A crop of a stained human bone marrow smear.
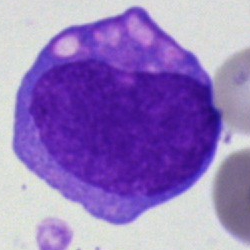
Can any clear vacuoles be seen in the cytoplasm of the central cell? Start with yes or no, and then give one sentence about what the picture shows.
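Yes. Several clear round vacuoles lie in a row in the cytoplasm above the nucleus.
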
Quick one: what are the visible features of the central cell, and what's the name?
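The nucleus occupies most of the cell, and the rim of cytoplasm left is widest along the top. Chromatin is finely granular and fairly evenly spread. No distinct coloured granules appear in the cytoplasm. The outline is roughly round but slightly angular and uneven. Answer: blast.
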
